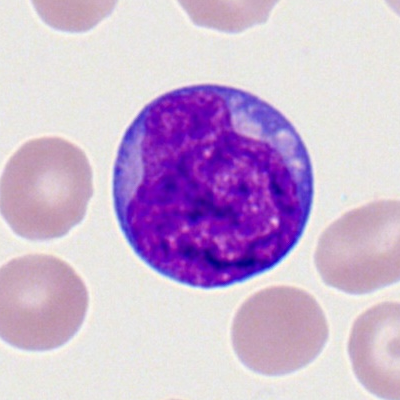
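Myeloblast (central cell). Nucleus: irregular, folded outline with an indentation at the upper right; it fills most of the cell. Cytoplasm: a narrow rim, widest at the upper right. Chromatin: patchy, with darker clumps separated by lighter gaps.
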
